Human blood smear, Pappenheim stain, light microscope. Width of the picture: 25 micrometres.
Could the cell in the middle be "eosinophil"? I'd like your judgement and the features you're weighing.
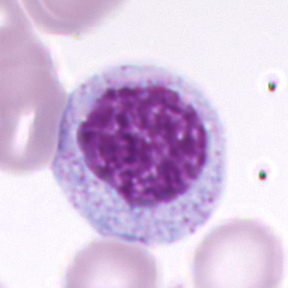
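Let me take in what's here first: a roughly round cell with a smooth edge, about 16 micrometres across. The nucleus is about 11 micrometres across and fills about 50% of the cell's area, with no nucleoli that I can see. Its chromatin is dark purple and clumped into coarse patches, with paler gaps between them. Pale greyish-blue cytoplasm surrounds the nucleus completely, with fine reddish-purple granules scattered all through it and no vacuoles. Weighing eosinophil first, the round outline and the dark, clumped chromatin would suit that name.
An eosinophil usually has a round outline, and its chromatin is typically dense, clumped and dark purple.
The granules are another matter: they are fine, reddish-purple and merely scattered, which counts against eosinophil.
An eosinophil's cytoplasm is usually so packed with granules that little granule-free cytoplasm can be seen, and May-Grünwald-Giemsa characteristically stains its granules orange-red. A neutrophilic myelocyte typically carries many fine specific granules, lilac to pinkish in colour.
Fine, scattered granules like these speak for myelocyte instead. So eosinophil doesn't fit, and this cell is a myelocyte.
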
